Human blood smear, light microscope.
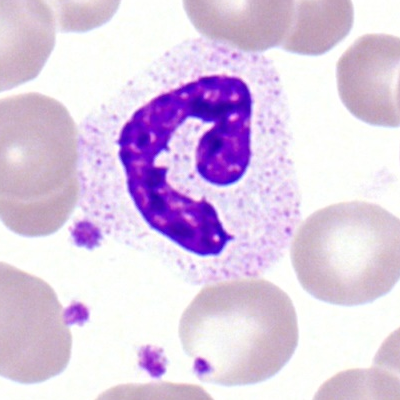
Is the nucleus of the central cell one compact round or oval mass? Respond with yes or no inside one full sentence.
No, its nucleus is drawn out into a curved band without separate lobes.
